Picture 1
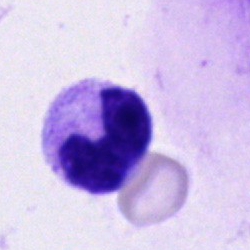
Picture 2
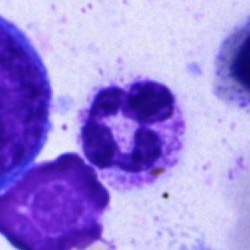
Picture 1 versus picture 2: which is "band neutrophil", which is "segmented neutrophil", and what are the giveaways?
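Picture 1 shows a band neutrophil; picture 2, a segmented neutrophil. Nucleus: in picture 1 deeply indented, notch opening toward the upper left, lying mainly in the lower and right part of the cell; in picture 2 split into several lobes ringed around a pale centre.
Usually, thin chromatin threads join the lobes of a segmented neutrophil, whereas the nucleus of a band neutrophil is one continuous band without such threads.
Chromatin: dark purple and dense in picture 1; dark and densely clumped in picture 2. Cytoplasm: pale lilac in picture 1; pale pinkish-lilac in picture 2, with fine pinkish-purple granules scattered through it.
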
